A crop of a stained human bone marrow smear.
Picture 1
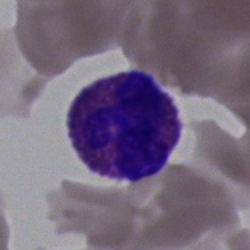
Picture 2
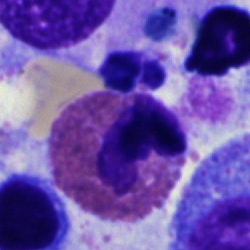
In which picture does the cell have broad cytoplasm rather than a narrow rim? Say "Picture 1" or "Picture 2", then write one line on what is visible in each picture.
Picture 2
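Picture 1: Cytoplasm is scant, with no clear rim around the nucleus.
Picture 2: The cytoplasm is abundant and pinkish-lilac.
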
